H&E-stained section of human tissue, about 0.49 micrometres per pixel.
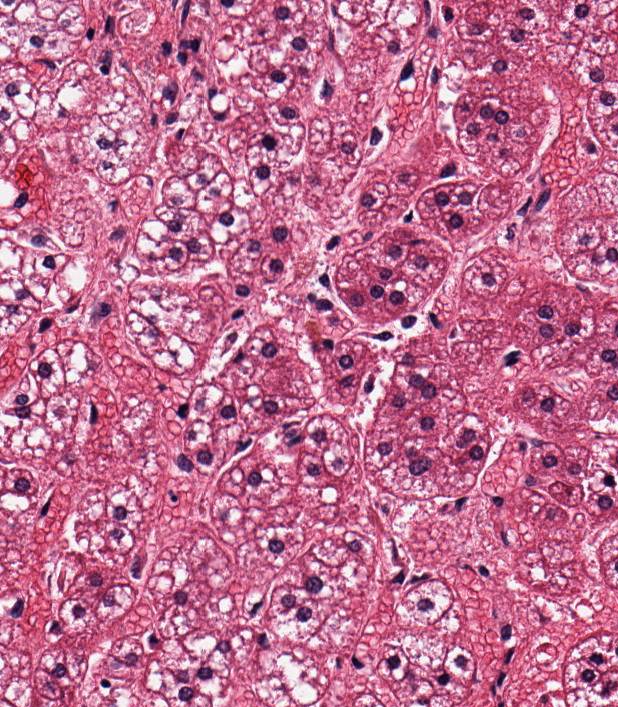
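Adrenal gland. Cells are grouped into rounded nests separated by thin partitions. Many cells, most numerous left and lower, have pale cytoplasm filled with small clear vacuoles; others, especially in the centre and upper right, have denser pink granular cytoplasm with few vacuoles. A small cluster of red blood cells lies at the upper left edge.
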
